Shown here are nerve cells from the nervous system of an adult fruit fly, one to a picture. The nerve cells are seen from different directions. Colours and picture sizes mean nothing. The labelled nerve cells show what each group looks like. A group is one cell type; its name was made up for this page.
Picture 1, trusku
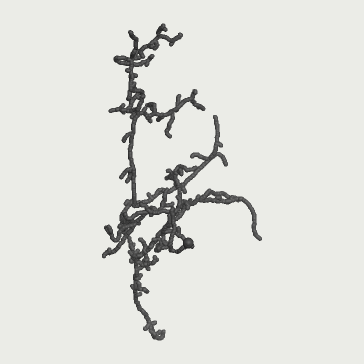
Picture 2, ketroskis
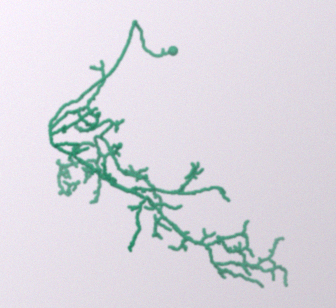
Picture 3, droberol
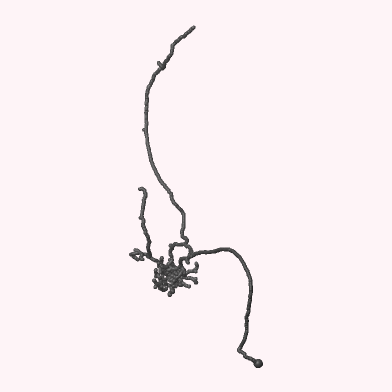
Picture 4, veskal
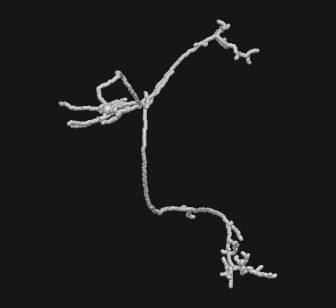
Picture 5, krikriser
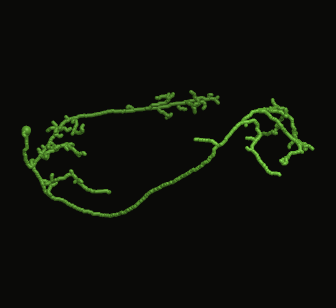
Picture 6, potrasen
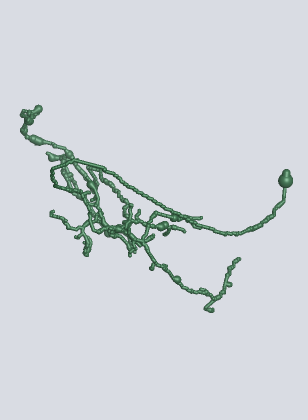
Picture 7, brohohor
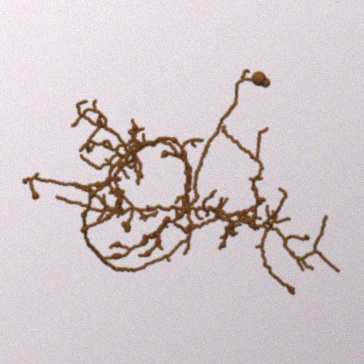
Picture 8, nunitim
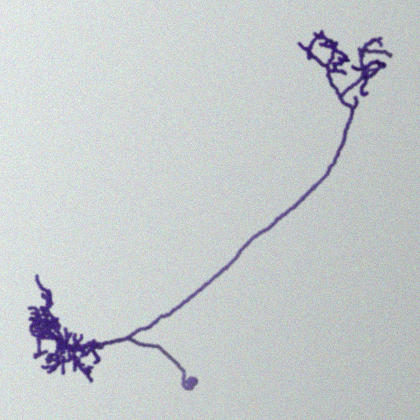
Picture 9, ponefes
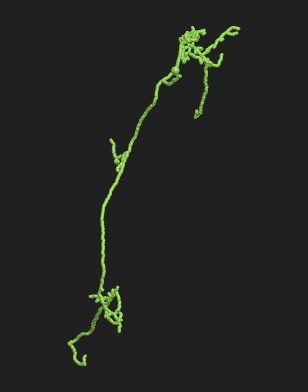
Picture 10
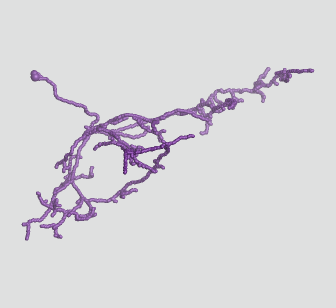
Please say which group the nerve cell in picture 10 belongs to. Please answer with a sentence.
It belongs to trusku.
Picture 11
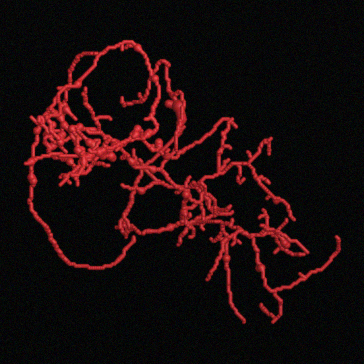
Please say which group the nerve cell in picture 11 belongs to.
It belongs to brohohor.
